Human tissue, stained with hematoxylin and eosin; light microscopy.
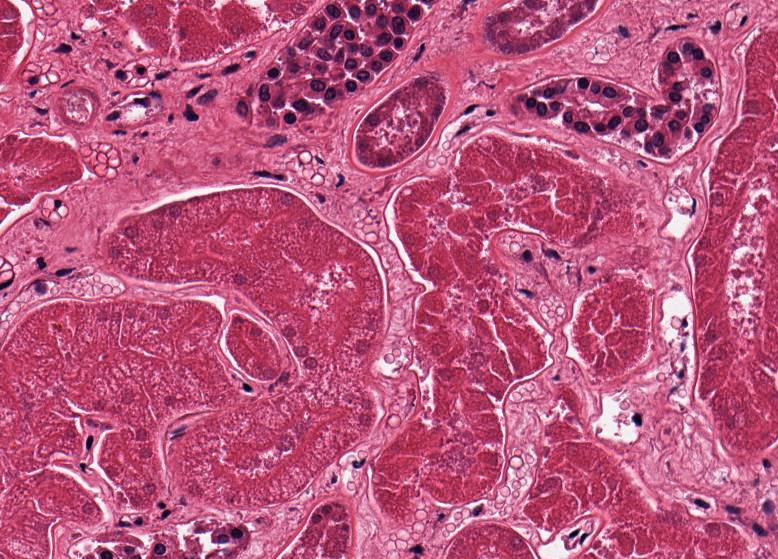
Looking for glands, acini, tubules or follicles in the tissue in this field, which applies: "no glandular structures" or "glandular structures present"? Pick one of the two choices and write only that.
Glandular structures present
